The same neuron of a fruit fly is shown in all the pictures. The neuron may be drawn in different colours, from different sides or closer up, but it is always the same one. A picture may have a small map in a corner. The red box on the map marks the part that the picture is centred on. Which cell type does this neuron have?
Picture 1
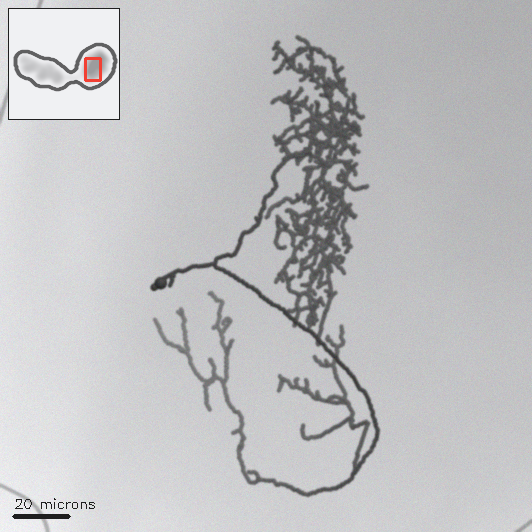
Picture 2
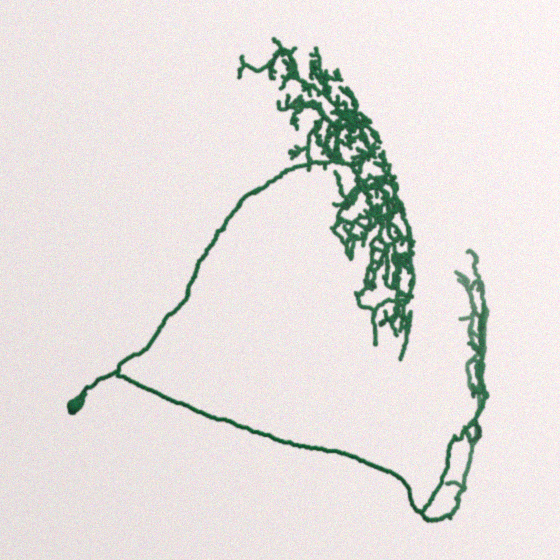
MeLo12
